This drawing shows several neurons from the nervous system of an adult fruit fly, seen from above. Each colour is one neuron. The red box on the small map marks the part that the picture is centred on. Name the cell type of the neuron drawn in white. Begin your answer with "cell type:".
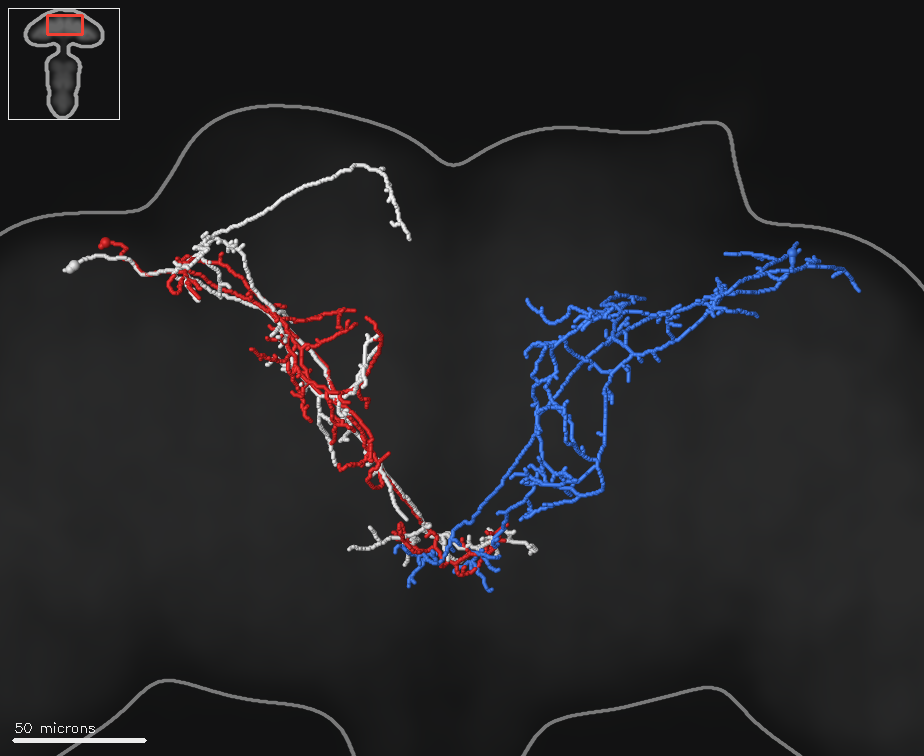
cell type: SMP020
